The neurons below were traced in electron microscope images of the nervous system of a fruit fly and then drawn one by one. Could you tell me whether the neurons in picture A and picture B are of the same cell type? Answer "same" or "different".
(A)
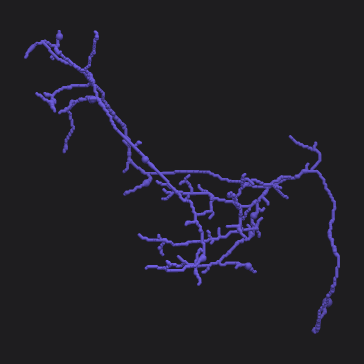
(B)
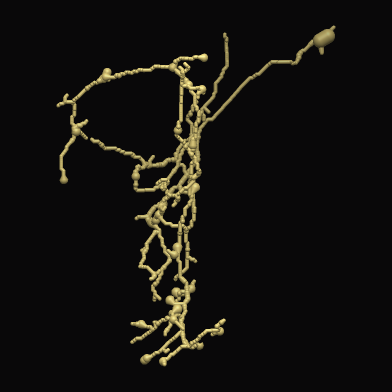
different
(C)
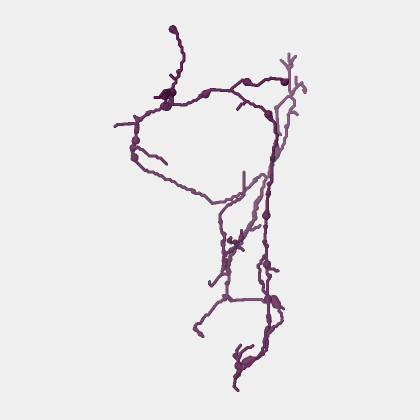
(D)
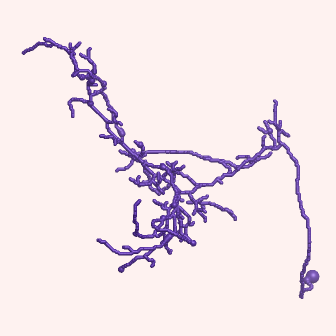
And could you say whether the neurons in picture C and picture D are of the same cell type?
different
